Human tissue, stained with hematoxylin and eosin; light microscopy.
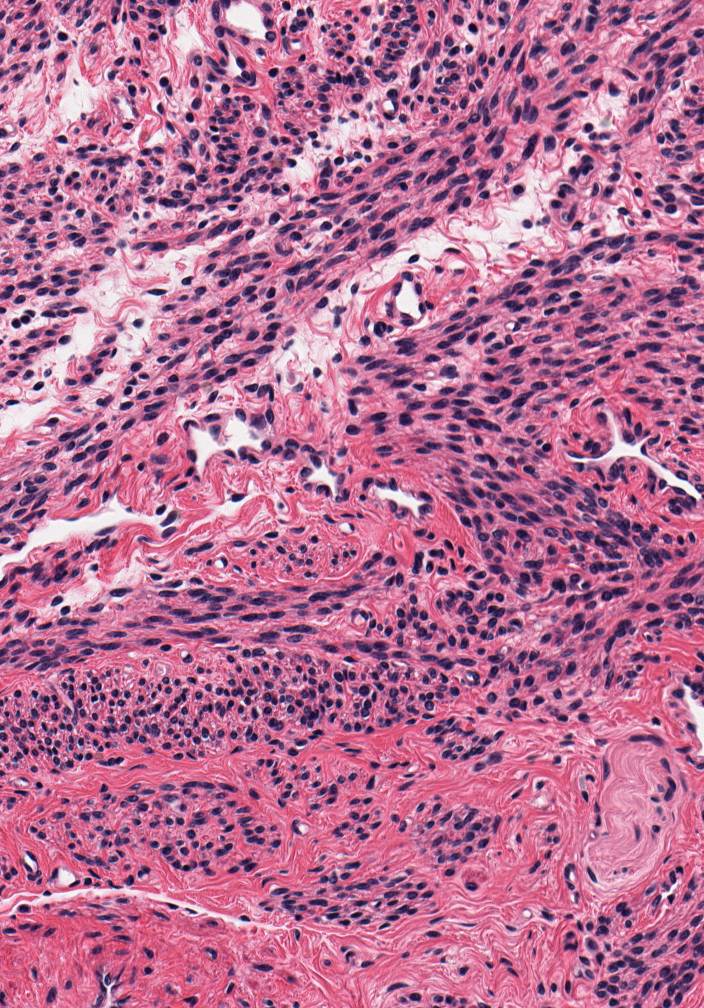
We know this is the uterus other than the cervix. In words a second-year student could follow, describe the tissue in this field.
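You'll see wavy pink collagen fibres between the cells, mostly in the lower part of the field. On the left, just below the middle, a horizontal band is crowded with cells that have small round dark nuclei. Bottom right corner: a pale pink, whorled collagenous nodule with few nuclei. No epithelium or glands anywhere.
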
